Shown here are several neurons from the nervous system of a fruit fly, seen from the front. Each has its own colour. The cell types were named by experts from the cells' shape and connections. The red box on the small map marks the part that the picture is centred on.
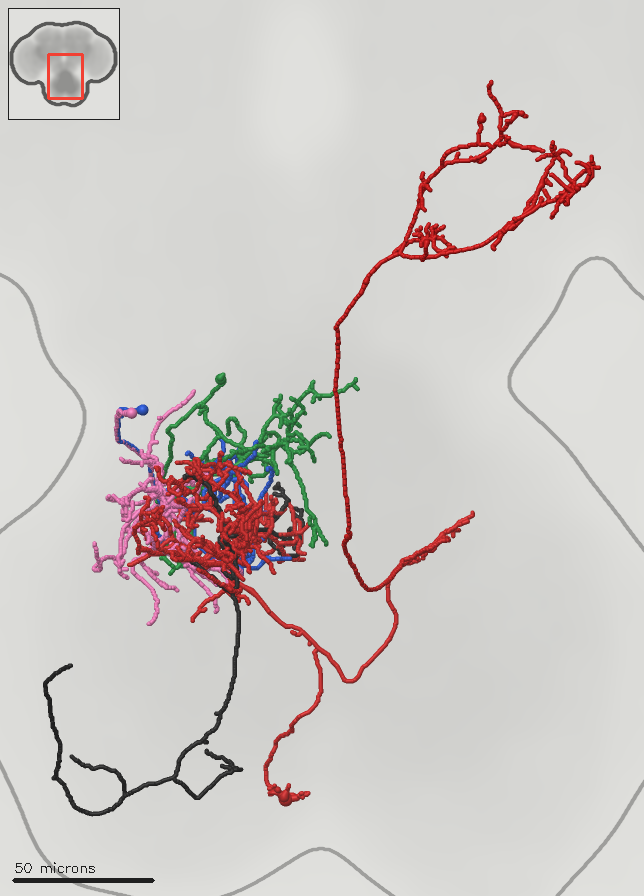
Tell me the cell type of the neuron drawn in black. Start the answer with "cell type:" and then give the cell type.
cell type: SNpp19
